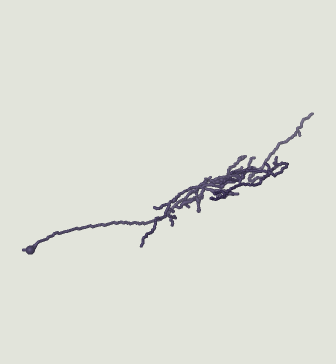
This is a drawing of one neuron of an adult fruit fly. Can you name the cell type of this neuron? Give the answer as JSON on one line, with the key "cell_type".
{"cell_type": "Mi10"}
